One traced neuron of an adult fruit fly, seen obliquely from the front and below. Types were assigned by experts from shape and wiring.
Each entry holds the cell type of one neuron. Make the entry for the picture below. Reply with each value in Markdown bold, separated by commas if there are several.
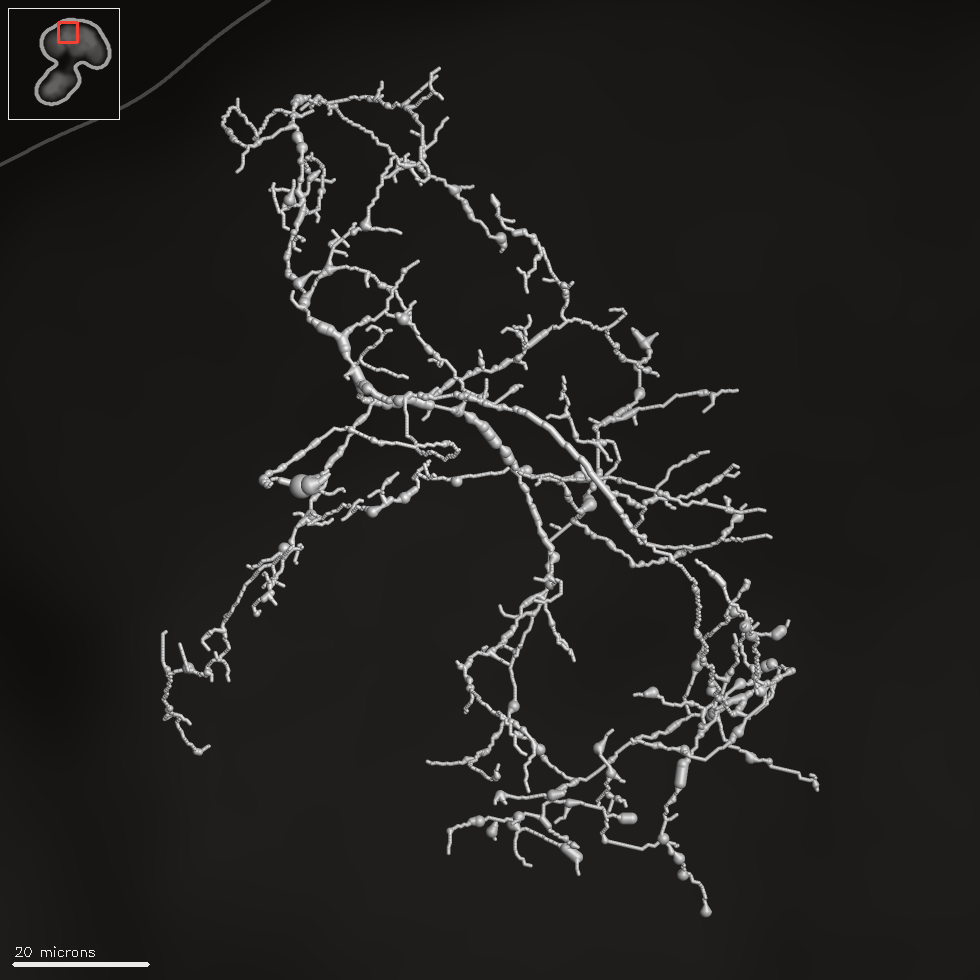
**CL081**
